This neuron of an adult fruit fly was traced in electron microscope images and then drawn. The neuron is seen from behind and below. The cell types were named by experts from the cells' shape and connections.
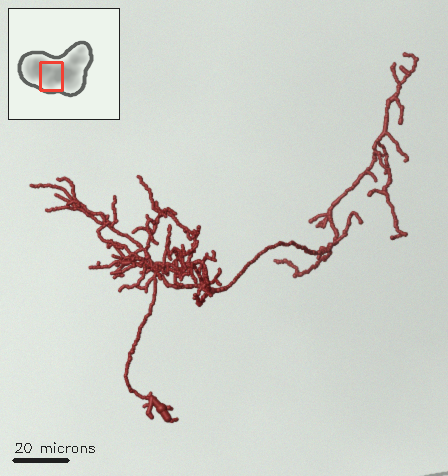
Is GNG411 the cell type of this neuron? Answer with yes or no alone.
yes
